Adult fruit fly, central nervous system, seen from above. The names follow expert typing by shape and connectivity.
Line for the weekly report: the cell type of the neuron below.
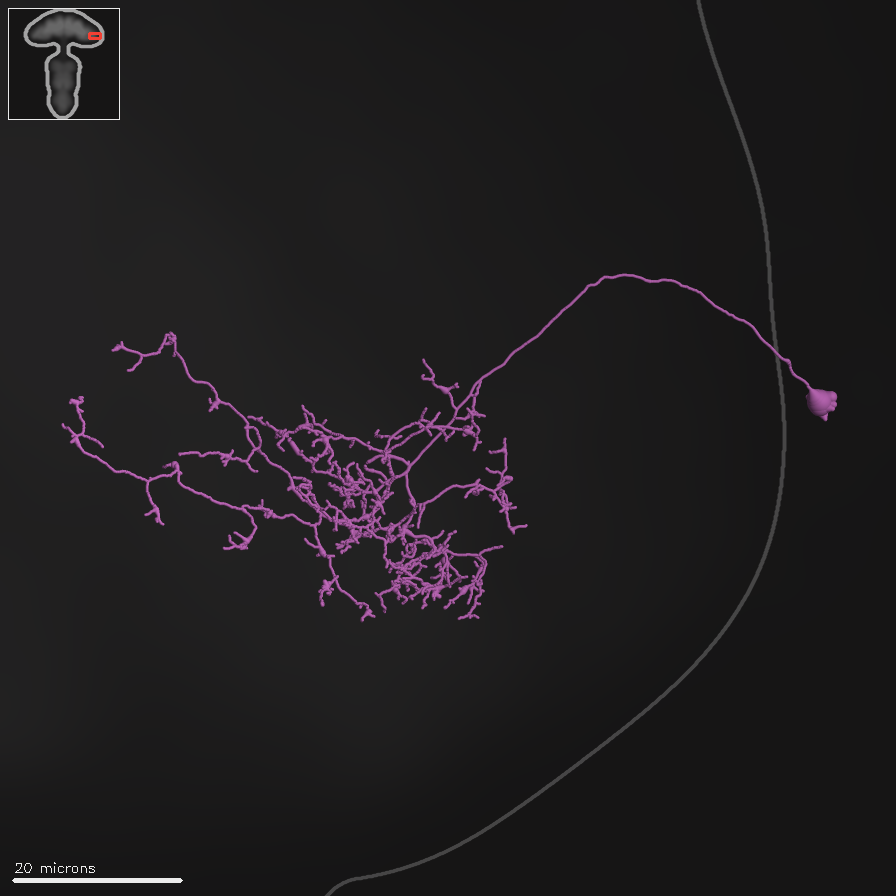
Cm8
